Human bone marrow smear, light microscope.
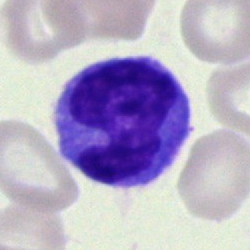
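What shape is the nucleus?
Deeply folded, with a curved cleft running into it.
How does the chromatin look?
Dark purple and clumped, with paler patches between the clumps.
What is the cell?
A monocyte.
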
